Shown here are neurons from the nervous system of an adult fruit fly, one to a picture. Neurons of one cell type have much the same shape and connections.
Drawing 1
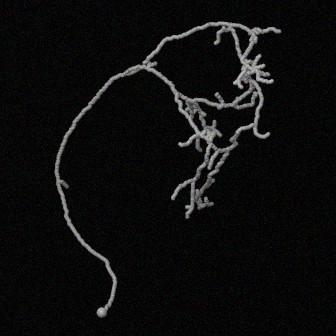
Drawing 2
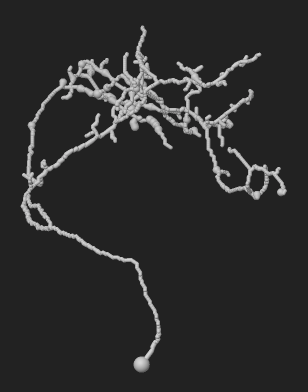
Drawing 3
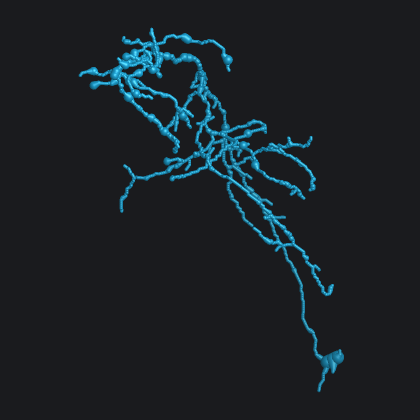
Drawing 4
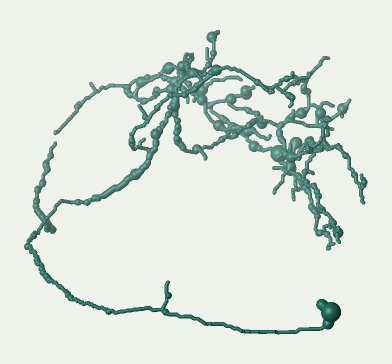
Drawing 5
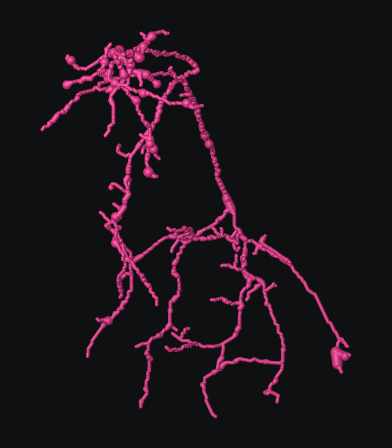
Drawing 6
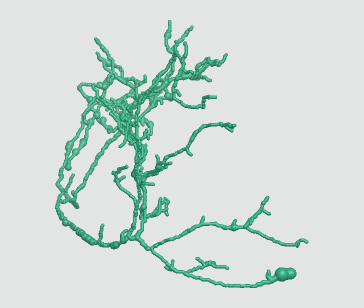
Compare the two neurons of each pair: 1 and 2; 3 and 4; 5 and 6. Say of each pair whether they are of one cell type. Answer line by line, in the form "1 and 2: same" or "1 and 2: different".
1 and 2: same
3 and 4: different
5 and 6: same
